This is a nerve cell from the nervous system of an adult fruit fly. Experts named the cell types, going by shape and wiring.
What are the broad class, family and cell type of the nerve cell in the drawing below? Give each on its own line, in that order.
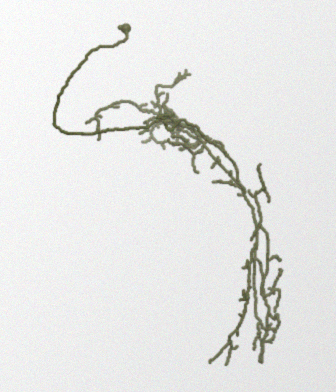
central-brain intrinsic neuron
hemilineage DM5_ventral
WED153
